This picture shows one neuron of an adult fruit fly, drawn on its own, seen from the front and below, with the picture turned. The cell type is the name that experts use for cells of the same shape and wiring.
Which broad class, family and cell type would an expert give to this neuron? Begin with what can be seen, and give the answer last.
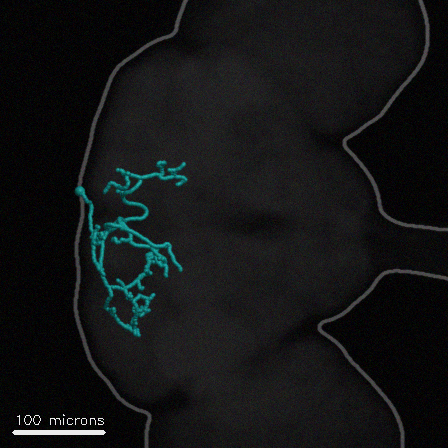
The cell body can be seen on the left of the picture. From top to bottom in the picture it spans about 190 microns. This is a central-brain intrinsic neuron. The family is hemilineage SMPad3. The cell type is CRE038.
